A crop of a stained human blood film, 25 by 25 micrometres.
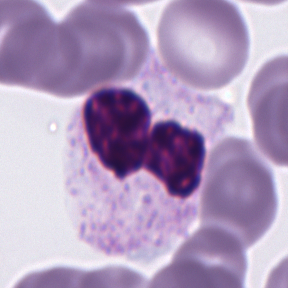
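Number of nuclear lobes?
Two, joined by a narrow connection.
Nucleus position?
Upper half of the cell, leaving more cytoplasm below; that cytoplasm is abundant and very pale.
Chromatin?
Dark purple, coarsely clumped.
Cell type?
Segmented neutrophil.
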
